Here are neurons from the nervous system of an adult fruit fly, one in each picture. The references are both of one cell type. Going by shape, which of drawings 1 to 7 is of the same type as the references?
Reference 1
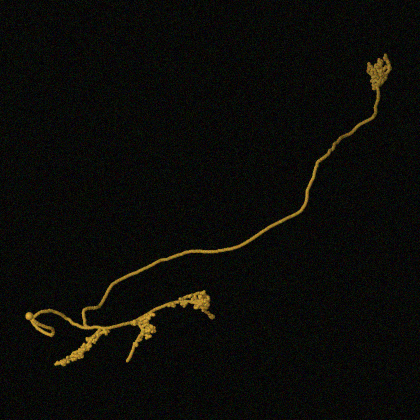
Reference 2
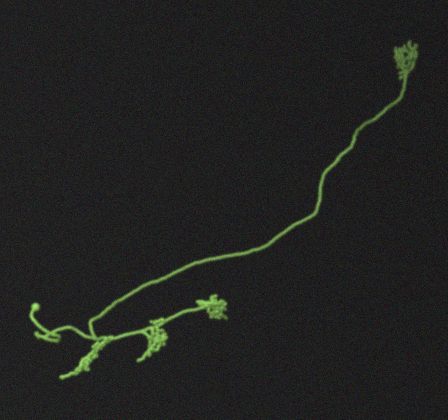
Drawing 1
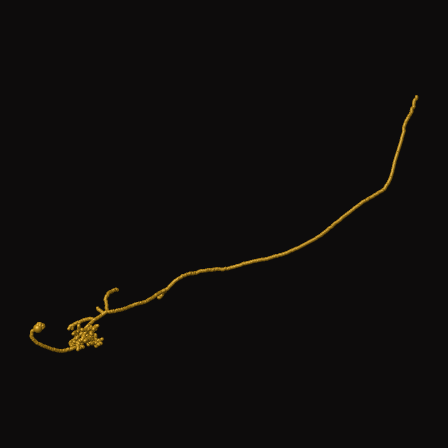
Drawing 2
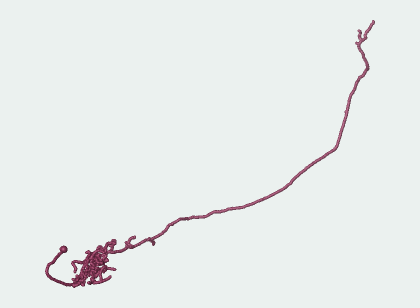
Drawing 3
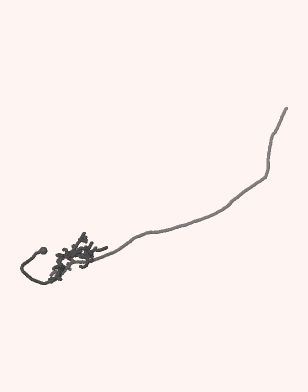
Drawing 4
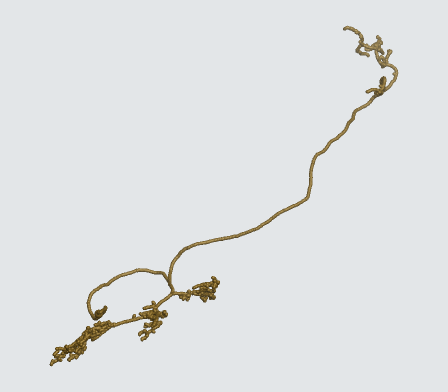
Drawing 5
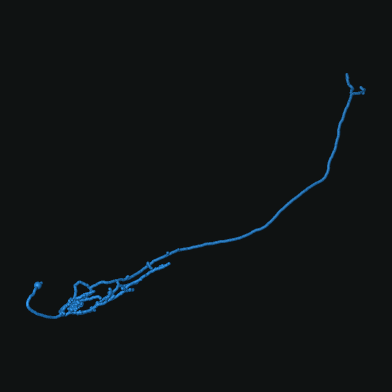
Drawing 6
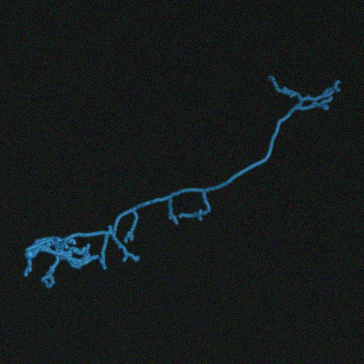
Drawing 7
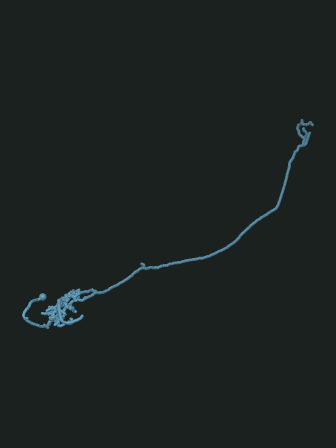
Drawing 4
